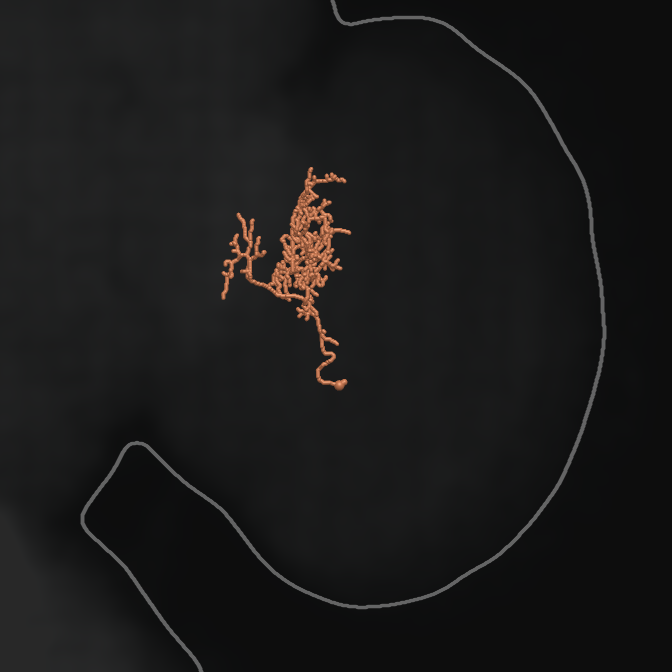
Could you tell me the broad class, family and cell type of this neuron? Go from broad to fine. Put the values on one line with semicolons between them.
optic-lobe intrinsic neuron; Tlp; Tlp12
